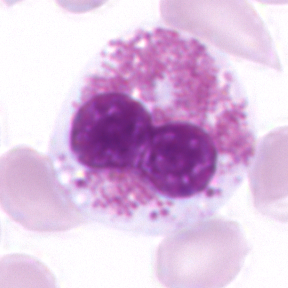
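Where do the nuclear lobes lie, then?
Two of them, side by side across the lower half of the cell.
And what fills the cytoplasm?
Coarse, round, pink-red granules, most crowded above the nucleus, with pale, almost colourless cytoplasm between them.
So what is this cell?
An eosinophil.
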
